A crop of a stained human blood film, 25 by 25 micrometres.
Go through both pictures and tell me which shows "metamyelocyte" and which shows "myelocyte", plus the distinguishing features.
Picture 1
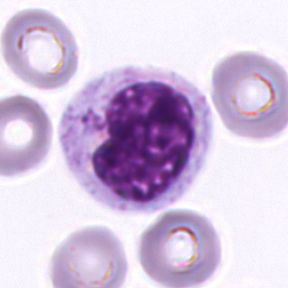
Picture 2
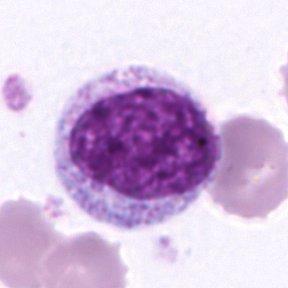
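Picture 1 is the metamyelocyte; picture 2 is the myelocyte. In the metamyelocyte the nucleus has an indentation on its left side, while the myelocyte's nucleus is oval in outline. Both nuclei sit off-centre: in picture 1 the widest band of cytoplasm is left on the left, and in picture 2 the nucleus lies toward the upper right of the cell. The metamyelocyte is about 13 micrometres across, with a nucleus of about 11 by 9 micrometres filling about 50% of the cell's area. The myelocyte is a little larger, about 14 micrometres across, and its nucleus of about 13 by 10 micrometres fills about 60% of the area. In the myelocyte you can see the chromatin is coarse and patchy, with darker clumps between paler areas. What they share is the cytoplasm: pale lilac-grey in one, pale greyish-lilac in the other, each with fine purple granules scattered through it.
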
